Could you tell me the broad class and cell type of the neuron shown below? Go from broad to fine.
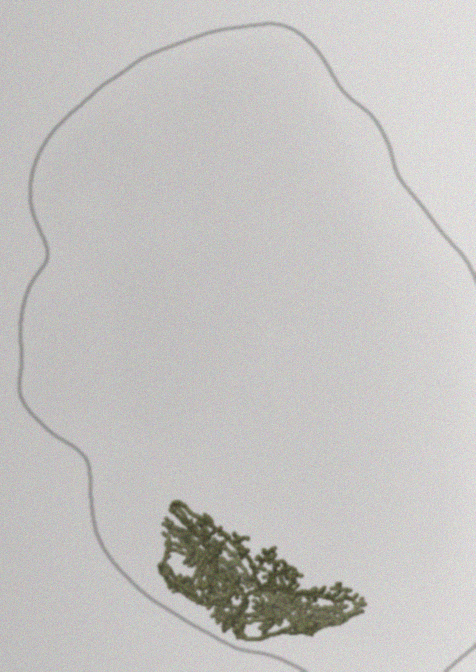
central-brain intrinsic neuron; GNG029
